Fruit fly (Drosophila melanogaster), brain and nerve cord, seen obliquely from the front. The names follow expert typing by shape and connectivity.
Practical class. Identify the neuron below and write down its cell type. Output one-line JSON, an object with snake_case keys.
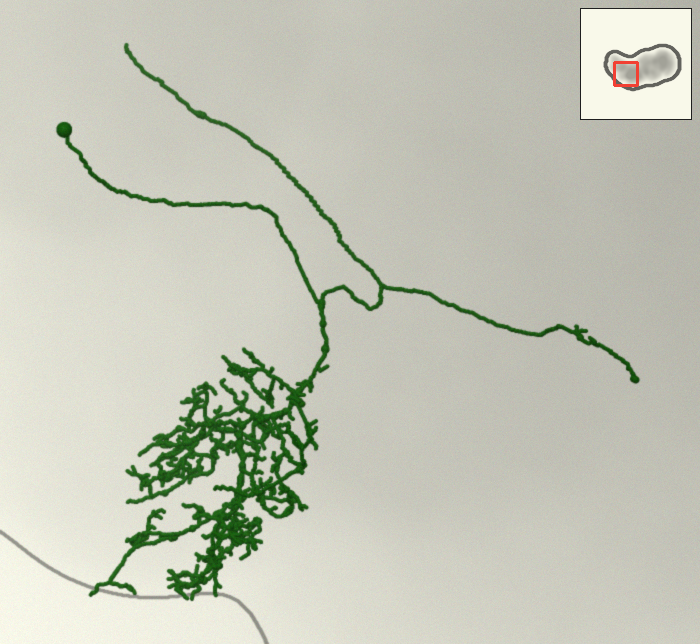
{"cell_type": "IN23B040"}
